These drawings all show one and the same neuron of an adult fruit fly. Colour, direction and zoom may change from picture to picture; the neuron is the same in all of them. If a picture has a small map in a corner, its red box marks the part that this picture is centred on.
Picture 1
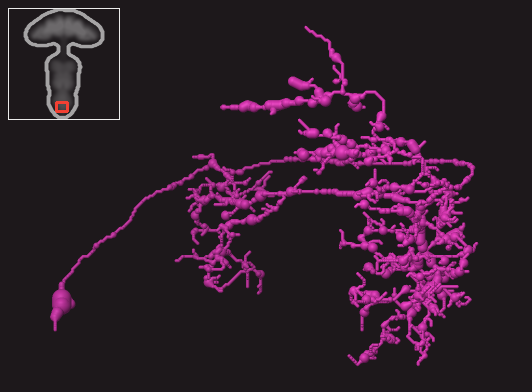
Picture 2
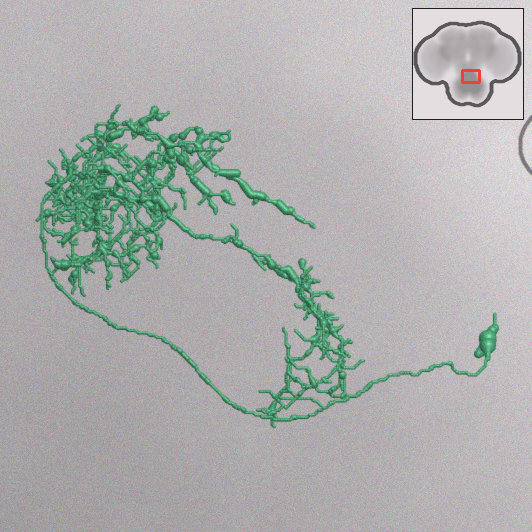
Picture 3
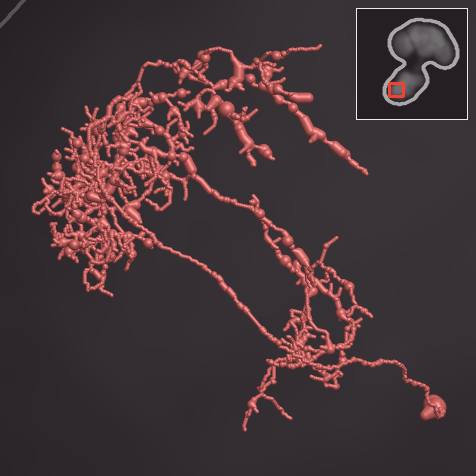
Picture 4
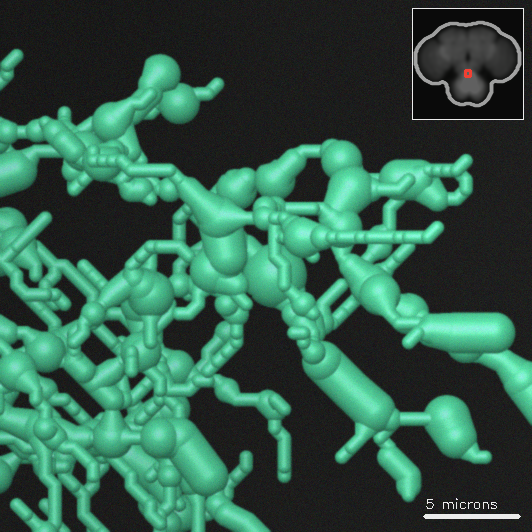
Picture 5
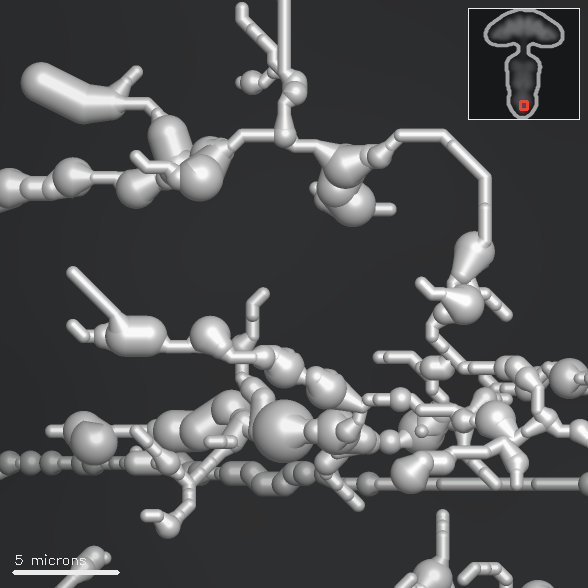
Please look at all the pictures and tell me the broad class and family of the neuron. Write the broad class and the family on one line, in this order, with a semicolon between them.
nerve-cord intrinsic neuron; hemilineage 01A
